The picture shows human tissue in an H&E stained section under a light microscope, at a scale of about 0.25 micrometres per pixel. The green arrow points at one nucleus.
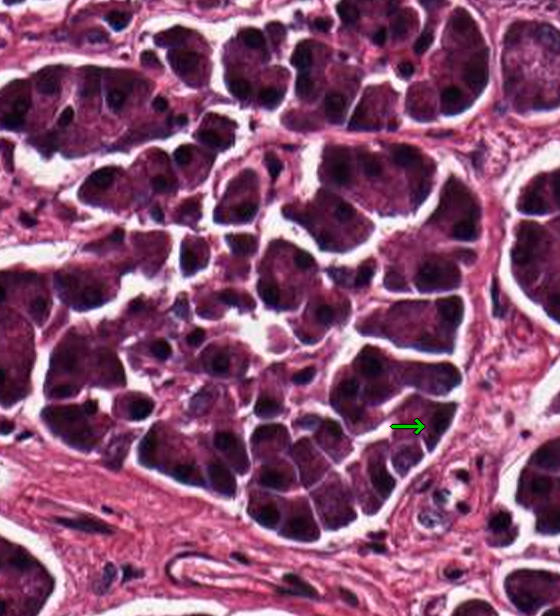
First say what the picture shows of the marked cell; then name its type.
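The cytoplasm is densely stained dark purple, about as dark as that of the neighbouring cells. The cell sits at the outer edge of a large cluster of similar cells, and its outer side faces a thin white gap beyond which lies pink fibrous tissue. Narrow white clefts separate it from the adjacent cells in the cluster. Type of cell: pancreatic acinar cell.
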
